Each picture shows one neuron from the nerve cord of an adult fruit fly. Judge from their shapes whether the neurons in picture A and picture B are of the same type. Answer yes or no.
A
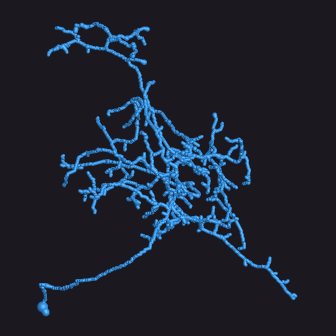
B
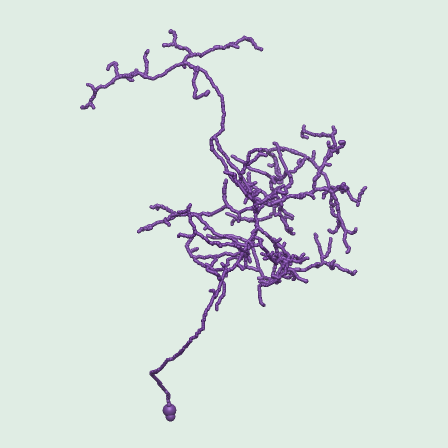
yes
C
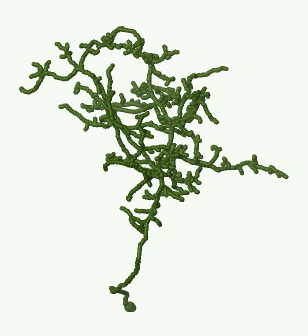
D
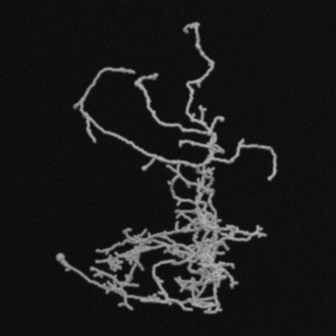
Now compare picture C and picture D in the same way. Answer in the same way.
no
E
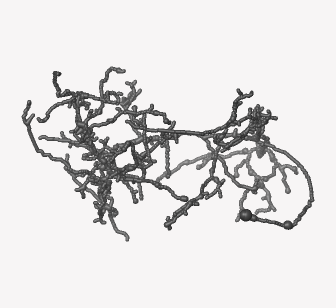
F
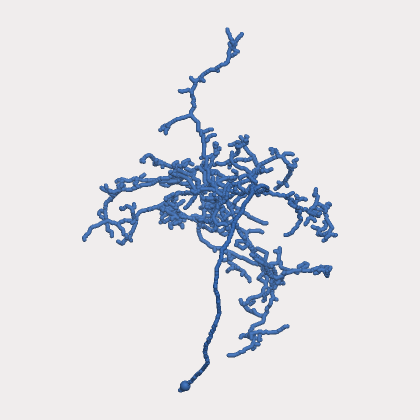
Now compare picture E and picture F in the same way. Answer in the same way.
no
